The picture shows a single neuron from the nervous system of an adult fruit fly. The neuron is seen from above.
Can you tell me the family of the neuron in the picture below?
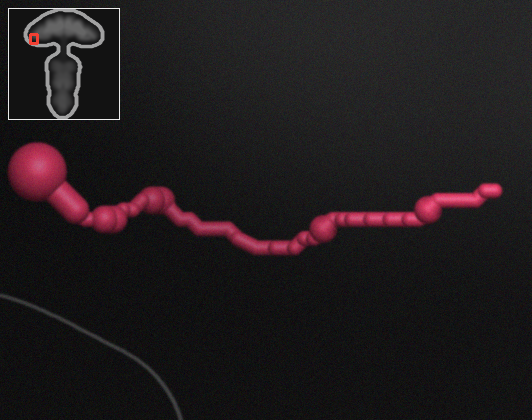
T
